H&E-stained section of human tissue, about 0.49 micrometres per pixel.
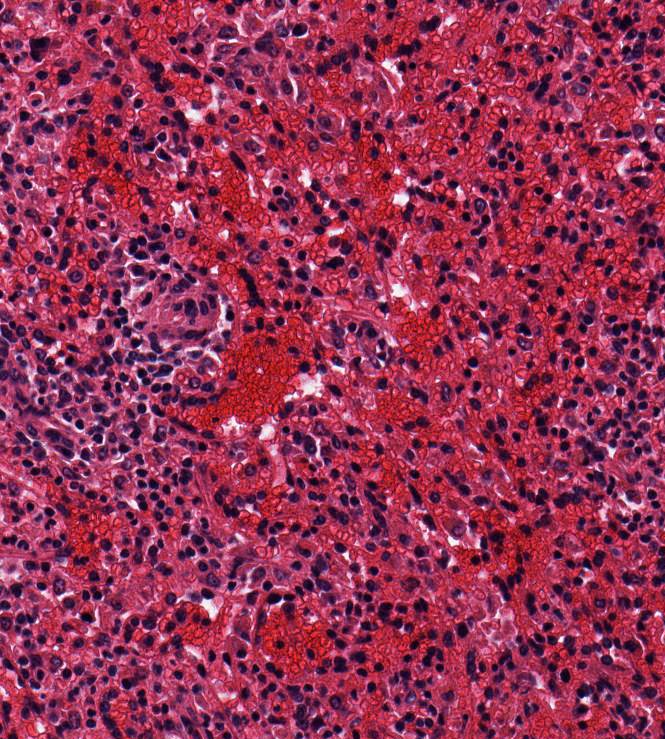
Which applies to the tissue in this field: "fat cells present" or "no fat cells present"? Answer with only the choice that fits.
No fat cells present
